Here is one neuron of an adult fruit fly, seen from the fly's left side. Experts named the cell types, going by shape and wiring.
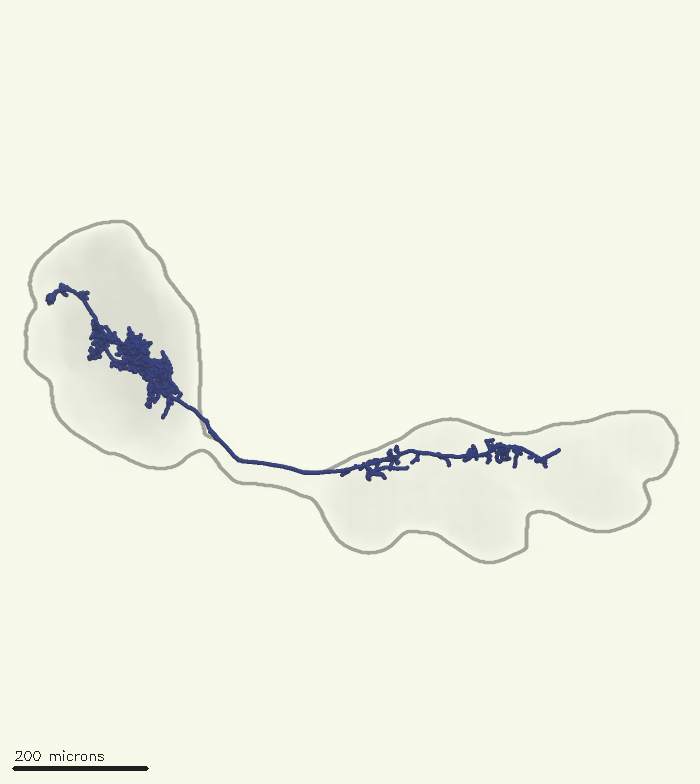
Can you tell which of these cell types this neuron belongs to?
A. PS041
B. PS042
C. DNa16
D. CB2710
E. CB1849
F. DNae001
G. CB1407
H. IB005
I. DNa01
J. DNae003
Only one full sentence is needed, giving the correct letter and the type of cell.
The neuron is an instance of DNa16, the cell type listed under option C.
